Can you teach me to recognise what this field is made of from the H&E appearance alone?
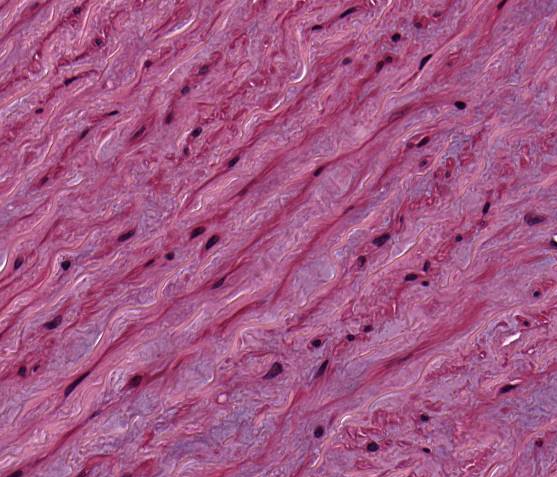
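Shown here is the tunica media of an artery. Wavy pink fibre bundles run roughly parallel across the whole field, lower left to upper right.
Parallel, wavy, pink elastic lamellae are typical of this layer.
Sparse, scattered nuclei lie between the bundles, mostly small, dark, elongated to oval and aligned with the fibres.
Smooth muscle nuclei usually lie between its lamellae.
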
